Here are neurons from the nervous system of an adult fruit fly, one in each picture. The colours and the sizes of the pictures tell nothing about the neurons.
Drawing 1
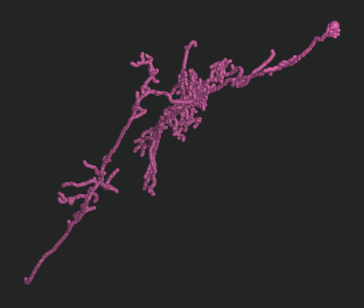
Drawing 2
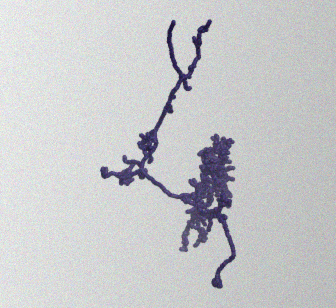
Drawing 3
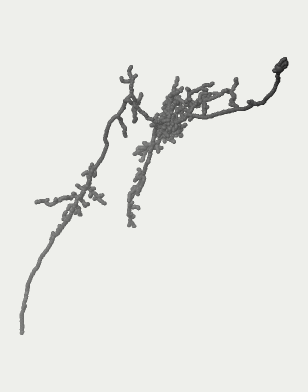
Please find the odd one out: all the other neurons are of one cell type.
2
